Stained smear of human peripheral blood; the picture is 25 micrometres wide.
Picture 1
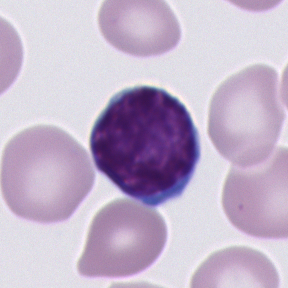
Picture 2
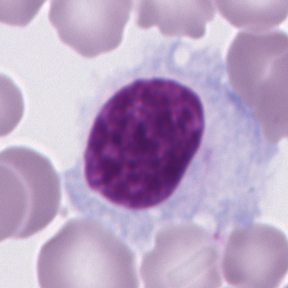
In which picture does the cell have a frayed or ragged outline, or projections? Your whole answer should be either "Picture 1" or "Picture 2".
Picture 2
